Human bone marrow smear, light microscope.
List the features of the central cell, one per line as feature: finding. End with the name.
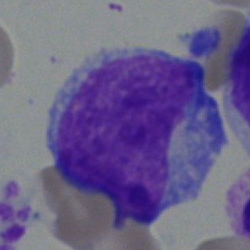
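Nucleus: large, fills most of cell
Position: toward left; widest cytoplasm band on right
Chromatin: finely granular, no coarse dark clumps
Cytoplasm: paler beside nucleus on right than at rim
Name: blast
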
